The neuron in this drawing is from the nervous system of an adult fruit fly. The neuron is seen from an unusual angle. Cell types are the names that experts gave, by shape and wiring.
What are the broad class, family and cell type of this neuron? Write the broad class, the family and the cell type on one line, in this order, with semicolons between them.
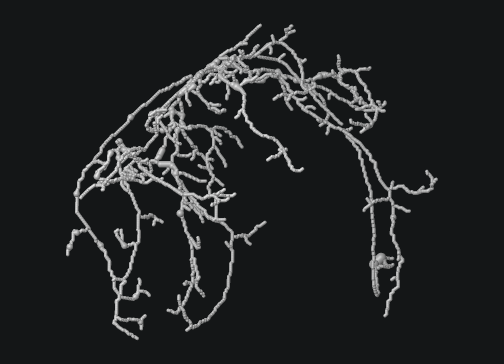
nerve-cord intrinsic neuron; hemilineage 08A; IN08A026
